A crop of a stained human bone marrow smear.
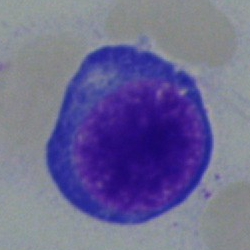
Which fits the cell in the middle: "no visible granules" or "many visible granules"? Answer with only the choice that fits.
No visible granules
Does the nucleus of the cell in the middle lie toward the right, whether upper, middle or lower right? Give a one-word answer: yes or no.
Yes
